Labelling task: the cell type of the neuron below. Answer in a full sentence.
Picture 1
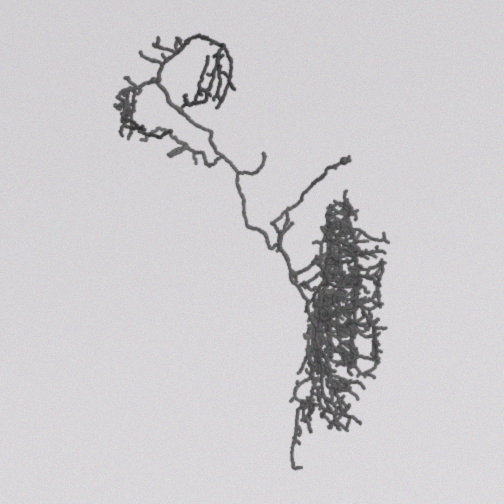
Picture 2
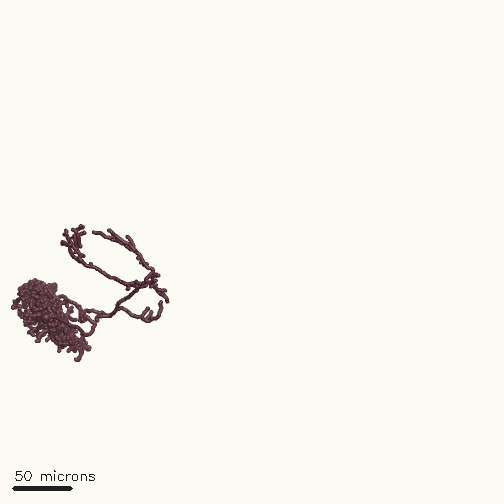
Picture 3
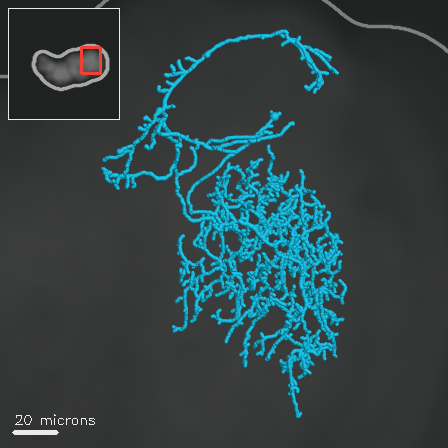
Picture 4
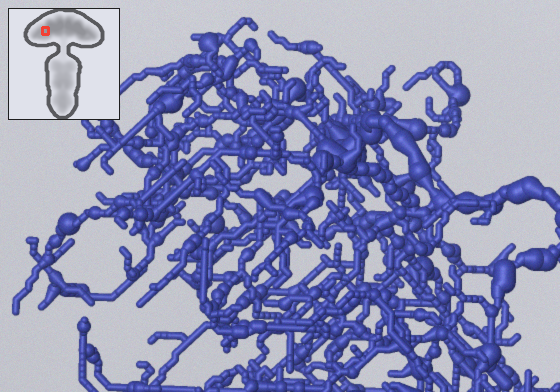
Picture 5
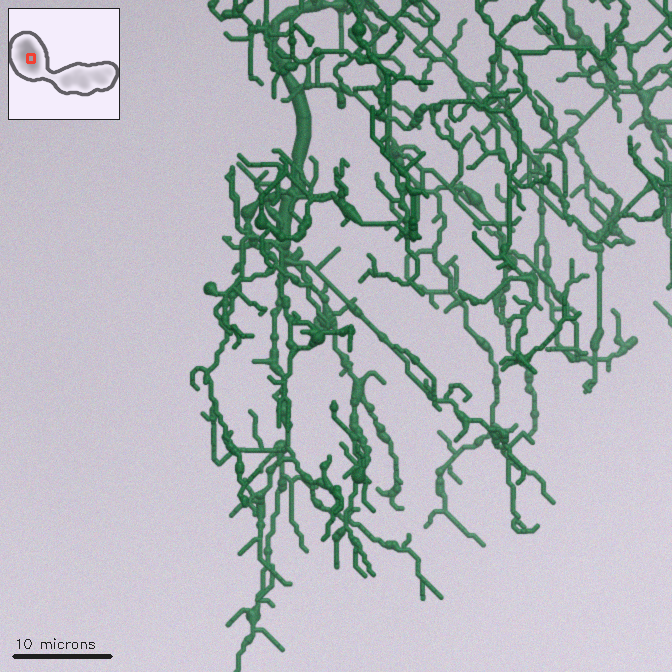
The cell type is LoVP68.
